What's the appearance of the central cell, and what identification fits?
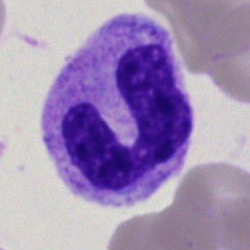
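Its nucleus is bent into a U, with the opening facing upward. There are no nucleoli in it. Plenty of cytoplasm around it, pale lilac, and no vacuoles anywhere. So that's a band neutrophil.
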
